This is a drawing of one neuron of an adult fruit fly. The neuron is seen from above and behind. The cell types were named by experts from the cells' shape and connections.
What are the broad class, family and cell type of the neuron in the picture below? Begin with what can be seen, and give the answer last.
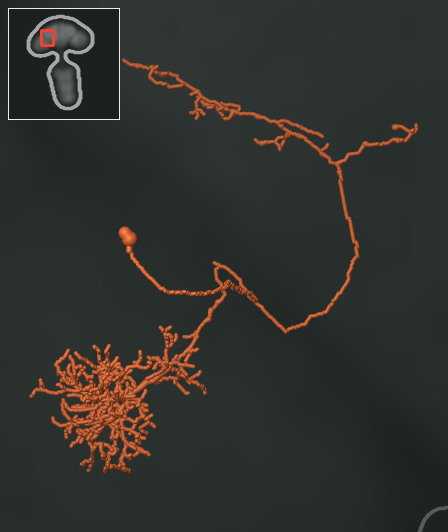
It is in the brain and does not reach the nerve cord. The cell body can be seen on the left of the picture. The picture shows dozens of branch ends. It is a visual projection neuron. Its family is hemilineage VPNp3. Its cell type is LC11.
